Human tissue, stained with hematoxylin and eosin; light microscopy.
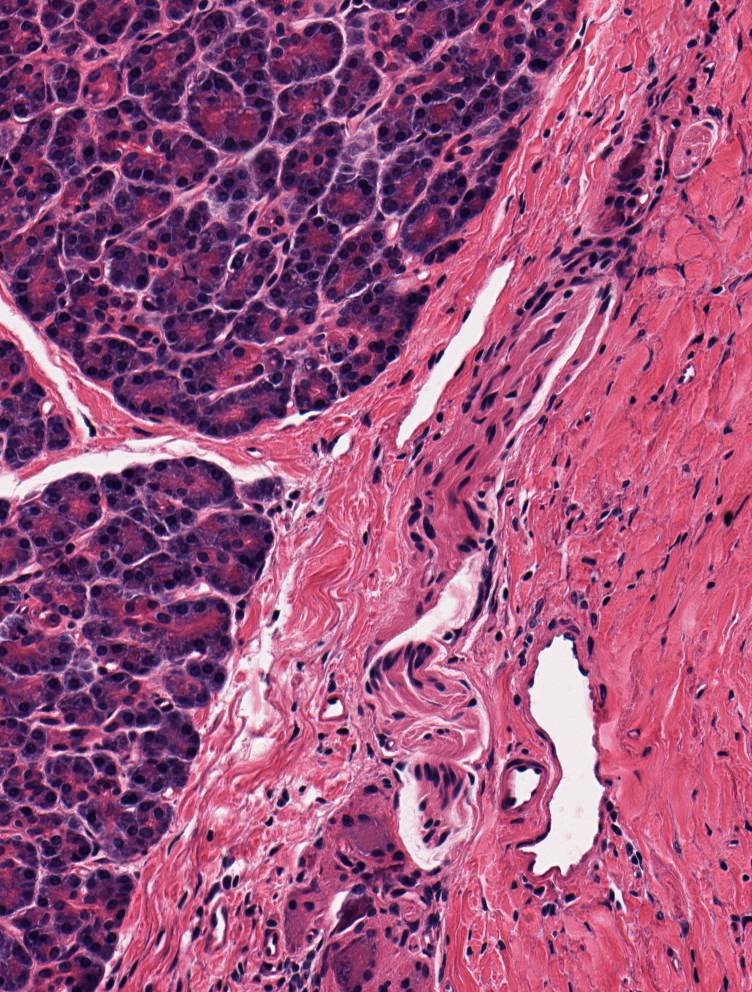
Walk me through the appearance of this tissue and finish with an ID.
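On the left you see closely packed glandular lobules built of small rounded acini with scarcely any lumen. Acinar cells show dark round nuclei basally and pink-red cytoplasm centrally. Notice, on the right, dense fibrous tissue: pink wavy collagen with scattered spindle-shaped nuclei. This is pancreas.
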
